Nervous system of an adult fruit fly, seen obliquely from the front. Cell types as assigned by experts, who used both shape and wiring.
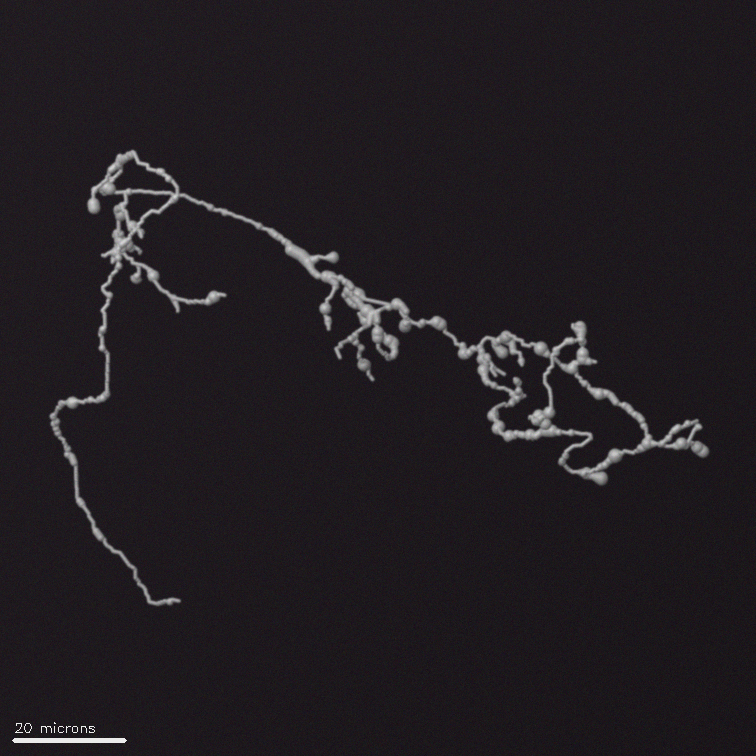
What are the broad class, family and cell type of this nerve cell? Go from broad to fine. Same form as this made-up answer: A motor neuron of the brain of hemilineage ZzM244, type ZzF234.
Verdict: A sensory neuron entering the brain of class gustatory, type PhG15.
